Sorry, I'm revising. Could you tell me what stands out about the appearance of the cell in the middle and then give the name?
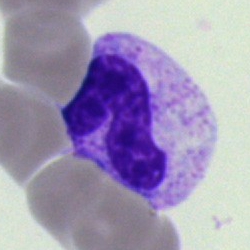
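See how the nucleus sits toward the left side of the cell, with dense, dark purple, clumped chromatin. There's plenty of pale lilac cytoplasm, and fine pinkish-purple granules are scattered through it. That's a band neutrophil.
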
